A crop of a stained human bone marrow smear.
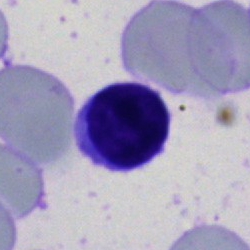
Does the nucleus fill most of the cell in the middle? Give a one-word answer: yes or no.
Yes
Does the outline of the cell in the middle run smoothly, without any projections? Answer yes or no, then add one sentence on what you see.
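Yes. The cell has a smooth, round outline.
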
